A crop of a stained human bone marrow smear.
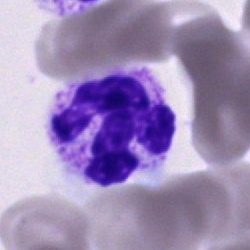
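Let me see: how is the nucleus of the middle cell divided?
Into more than two separate lobes, with dense chromatin staining deep purple.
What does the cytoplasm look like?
Pale lilac, holding fine purplish granules.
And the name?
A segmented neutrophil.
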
